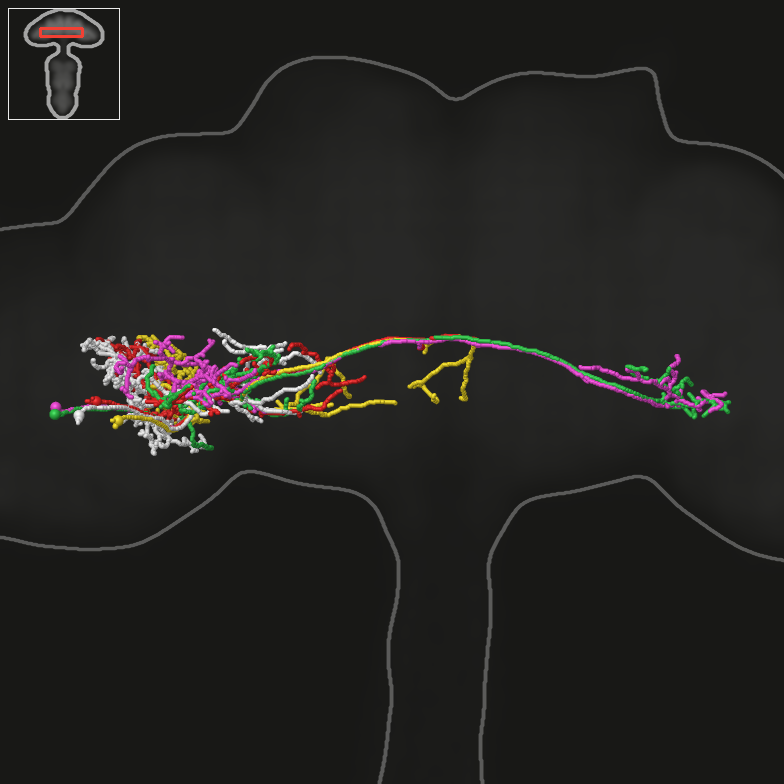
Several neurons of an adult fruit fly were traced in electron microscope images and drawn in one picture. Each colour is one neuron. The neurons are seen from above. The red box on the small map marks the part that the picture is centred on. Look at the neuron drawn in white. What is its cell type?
LoVP41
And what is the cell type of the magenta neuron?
PLP156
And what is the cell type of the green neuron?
PLP155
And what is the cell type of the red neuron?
LoVP17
